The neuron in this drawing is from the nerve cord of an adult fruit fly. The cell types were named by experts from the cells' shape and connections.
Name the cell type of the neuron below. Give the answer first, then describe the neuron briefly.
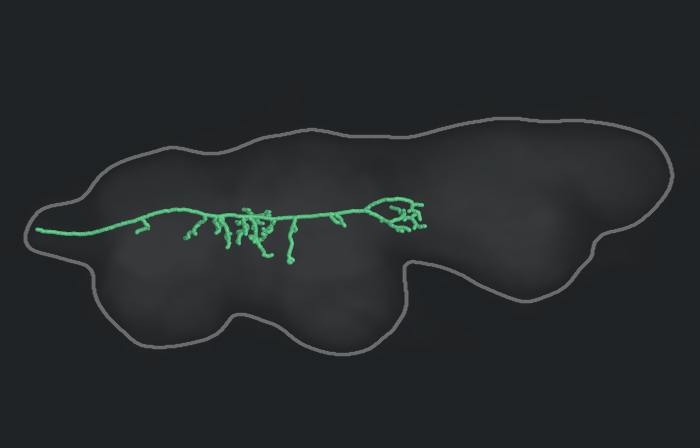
Its cell type is DNpe026. It is a descending neuron. No cell body is drawn. As drawn here it is more than twice as wide as it is tall.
